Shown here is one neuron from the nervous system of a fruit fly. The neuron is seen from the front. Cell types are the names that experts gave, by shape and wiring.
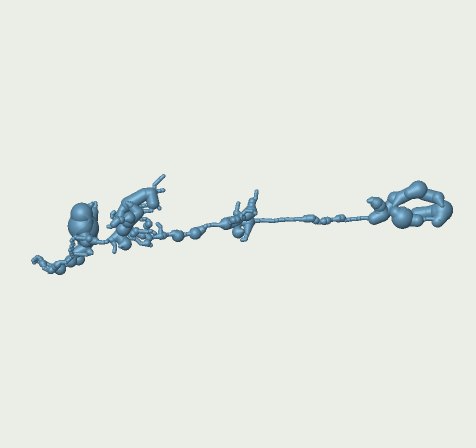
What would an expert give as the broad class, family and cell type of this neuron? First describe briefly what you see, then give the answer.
The cell body is on the left of the picture. As drawn here it is more than twice as wide as it is tall. It is an optic-lobe intrinsic neuron. The family is Mi. The cell type is Mi1.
